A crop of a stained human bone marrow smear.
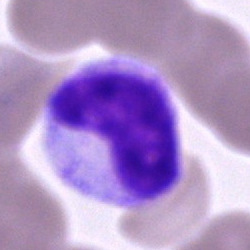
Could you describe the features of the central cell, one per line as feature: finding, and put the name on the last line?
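Edge: roughly round and smooth.
Nucleus: curved, its indentation facing the lower left.
Placement: nucleus filling the upper and right parts of the cell.
Granules: no coarse ones in the cytoplasm.
So this one's a metamyelocyte.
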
